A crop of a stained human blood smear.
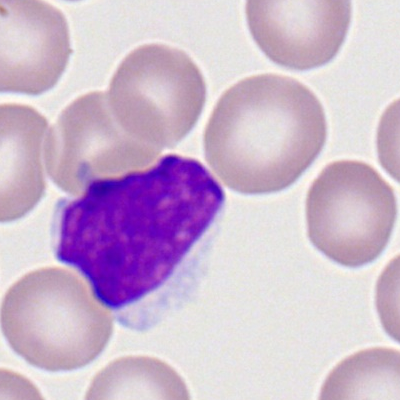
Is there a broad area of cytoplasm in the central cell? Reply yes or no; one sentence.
No, the cytoplasm amounts to no more than a narrow rim.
